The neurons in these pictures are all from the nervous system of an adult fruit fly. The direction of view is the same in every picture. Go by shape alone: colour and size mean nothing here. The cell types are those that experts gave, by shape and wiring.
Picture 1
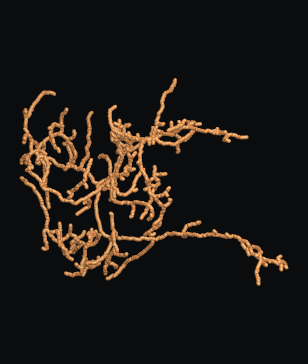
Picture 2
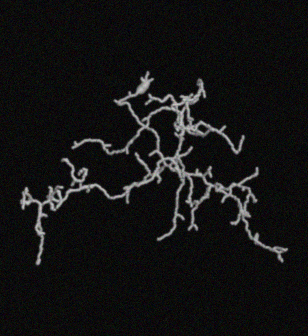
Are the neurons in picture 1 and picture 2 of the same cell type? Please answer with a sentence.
They are of different cell types.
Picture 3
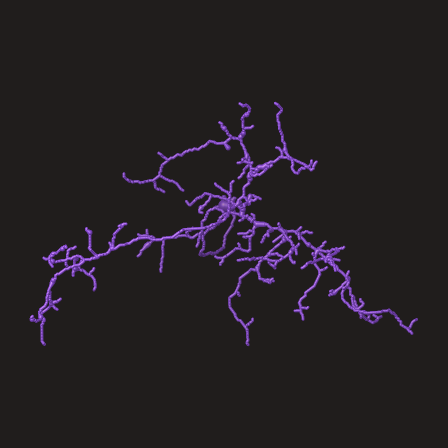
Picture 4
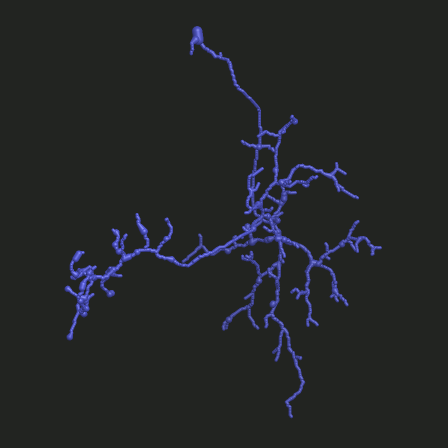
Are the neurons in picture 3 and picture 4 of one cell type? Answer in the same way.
They are of the same cell type.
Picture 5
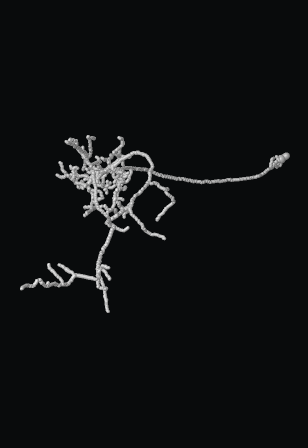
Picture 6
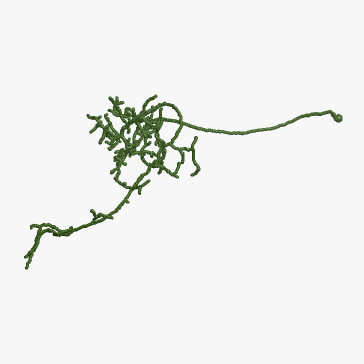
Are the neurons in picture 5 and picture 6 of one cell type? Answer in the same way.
They are of the same cell type.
